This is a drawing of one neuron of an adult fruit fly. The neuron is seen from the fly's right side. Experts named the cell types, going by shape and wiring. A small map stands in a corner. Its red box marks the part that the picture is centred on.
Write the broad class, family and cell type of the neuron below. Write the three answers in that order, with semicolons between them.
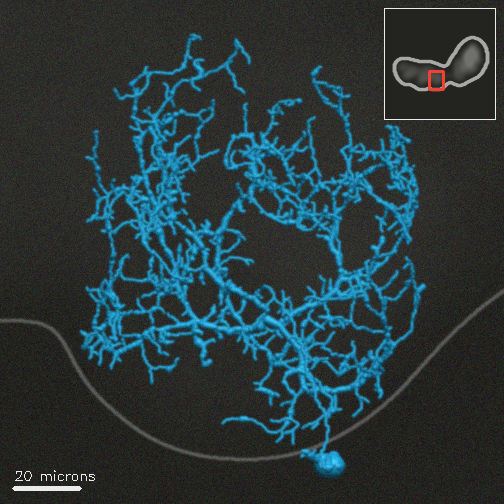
nerve-cord intrinsic neuron; hemilineage 13A; IN13A010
